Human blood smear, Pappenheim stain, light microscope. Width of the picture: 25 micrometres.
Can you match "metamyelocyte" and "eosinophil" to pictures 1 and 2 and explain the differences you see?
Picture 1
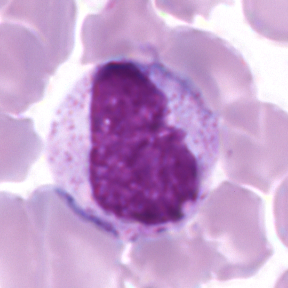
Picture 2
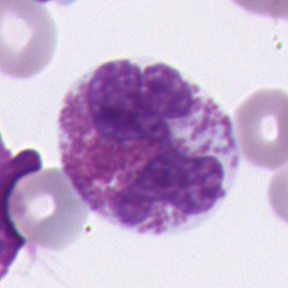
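My reading is that picture 1 is the metamyelocyte and picture 2 the eosinophil. Both cells have smooth outlines, round in the eosinophil and roughly round in the metamyelocyte. Looking at the metamyelocyte's nucleus, it is bean-shaped, about 15 by 9 micrometres, with a notch on its right side.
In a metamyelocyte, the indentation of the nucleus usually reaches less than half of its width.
The eosinophil's nucleus shows dark purple, coarsely clumped chromatin, and I can find no nucleolus in it.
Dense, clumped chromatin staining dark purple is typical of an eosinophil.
Where they part most clearly is the cytoplasm: the metamyelocyte's is pale pinkish-lilac rather than deep blue, with fine reddish-purple granules scattered through it and no vacuoles.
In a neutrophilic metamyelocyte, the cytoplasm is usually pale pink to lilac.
The eosinophil's cytoplasm, by contrast, is packed with coarse reddish-pink granules, though a paler patch with fewer of them lies on its right side.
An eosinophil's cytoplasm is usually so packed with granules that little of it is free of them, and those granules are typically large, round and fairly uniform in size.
The eosinophil itself is about 15 micrometres across. Red cells lie near both: they crowd the metamyelocyte and press against its lower-left edge, while beside the eosinophil they lie close to its right and lower-left edges without overlapping it.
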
